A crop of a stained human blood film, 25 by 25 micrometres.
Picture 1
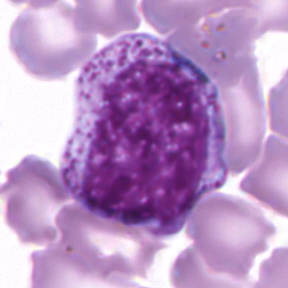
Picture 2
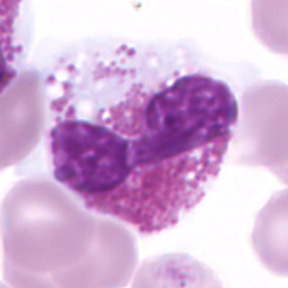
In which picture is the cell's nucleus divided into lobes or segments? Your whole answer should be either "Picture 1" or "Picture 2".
Picture 2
